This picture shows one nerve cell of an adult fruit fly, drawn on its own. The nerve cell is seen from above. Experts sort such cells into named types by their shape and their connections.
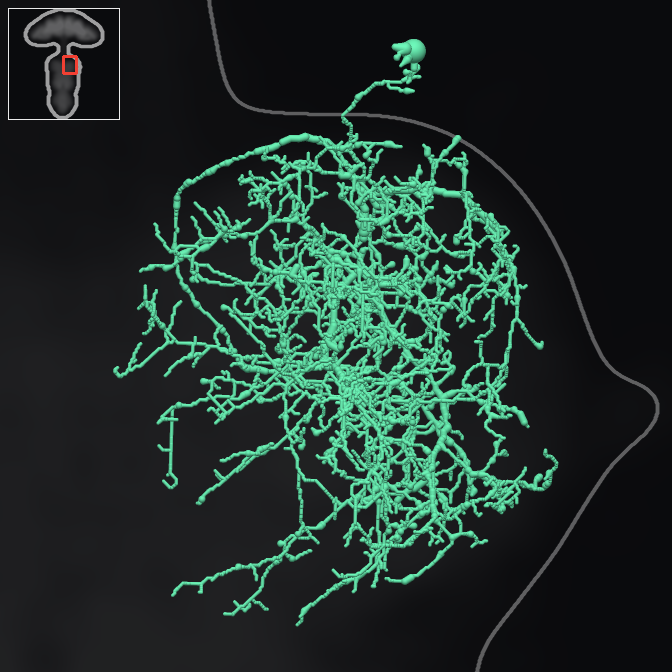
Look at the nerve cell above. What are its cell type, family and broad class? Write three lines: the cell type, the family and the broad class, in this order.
IN09A006
hemilineage 09A
nerve-cord intrinsic neuron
